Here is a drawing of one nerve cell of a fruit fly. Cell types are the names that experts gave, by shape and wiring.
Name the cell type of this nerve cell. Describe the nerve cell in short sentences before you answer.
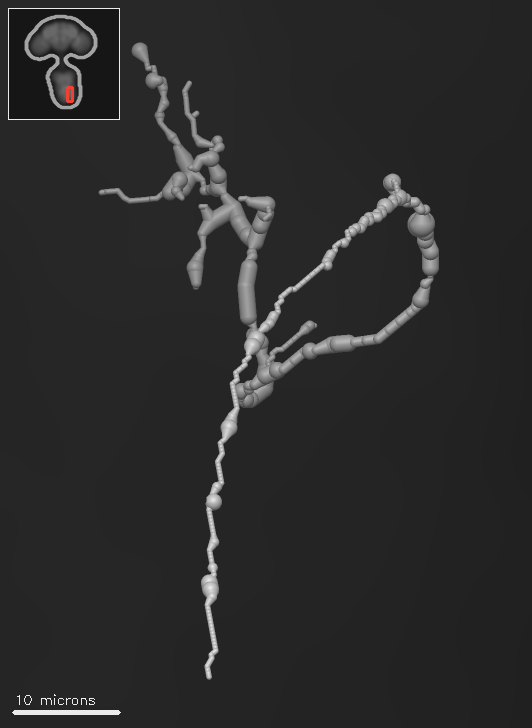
It lies in the nerve cord. From top to bottom in the picture it spans about 60 microns. Its broad class is sensory neuron entering the nerve cord. Its cell type is SNxx03.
